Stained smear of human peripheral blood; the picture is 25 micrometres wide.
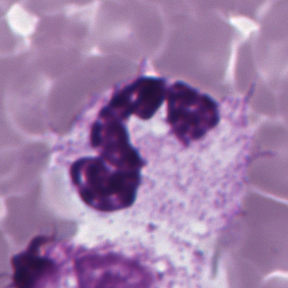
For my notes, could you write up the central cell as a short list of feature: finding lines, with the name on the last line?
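Nucleus: several lobes forming a curved arc
Lobe position: upper and left parts of the cell
Cytoplasm: fine lilac granules throughout
Right edge: thin thread-like projections
Name: segmented neutrophil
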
